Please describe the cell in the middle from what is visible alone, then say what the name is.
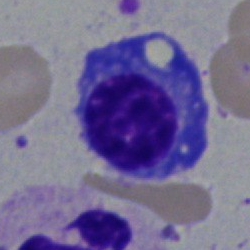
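Along the margin, the outline is irregular, uneven and slightly bumpy. I find no granules in the cytoplasm. There is one large round clear vacuole in the cytoplasm at the upper right of the cell. A second, much smaller clear vacuole sits at the lower right, beside the nucleus. It is a plasma cell.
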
